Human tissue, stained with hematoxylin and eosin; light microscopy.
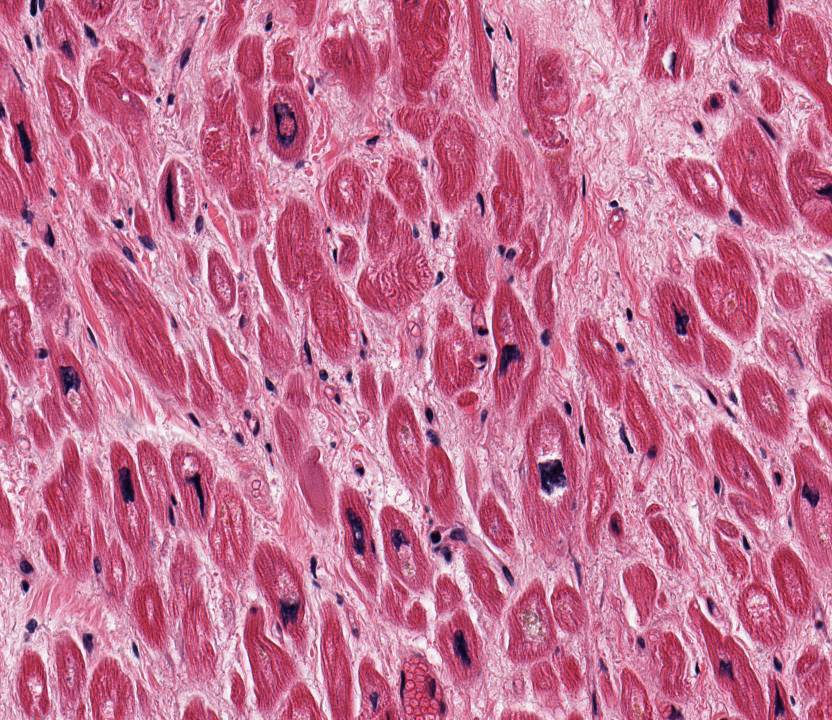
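Atrial appendage of the heart. Muscle fibres fill the whole field, cut mostly across or obliquely, giving oval profiles separated by pale stroma. Muscle cell nuclei central within fibres. Many fibres: pale zone around nucleus holding fine golden-brown granules. Small, dark, elongated nuclei scattered in stroma between fibres.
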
